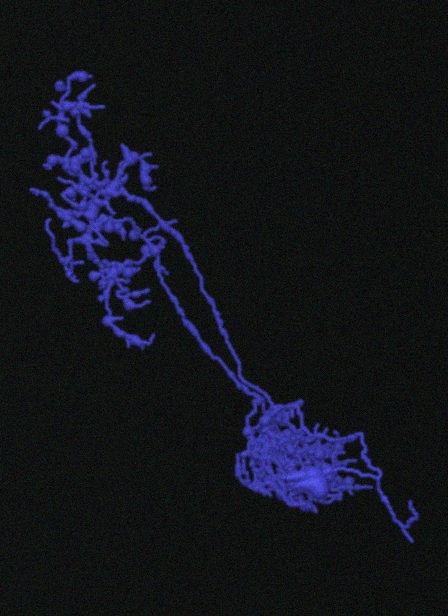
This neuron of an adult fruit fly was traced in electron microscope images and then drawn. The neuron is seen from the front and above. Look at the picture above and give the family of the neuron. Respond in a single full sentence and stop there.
Under the family TmY is grouped this neuron.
